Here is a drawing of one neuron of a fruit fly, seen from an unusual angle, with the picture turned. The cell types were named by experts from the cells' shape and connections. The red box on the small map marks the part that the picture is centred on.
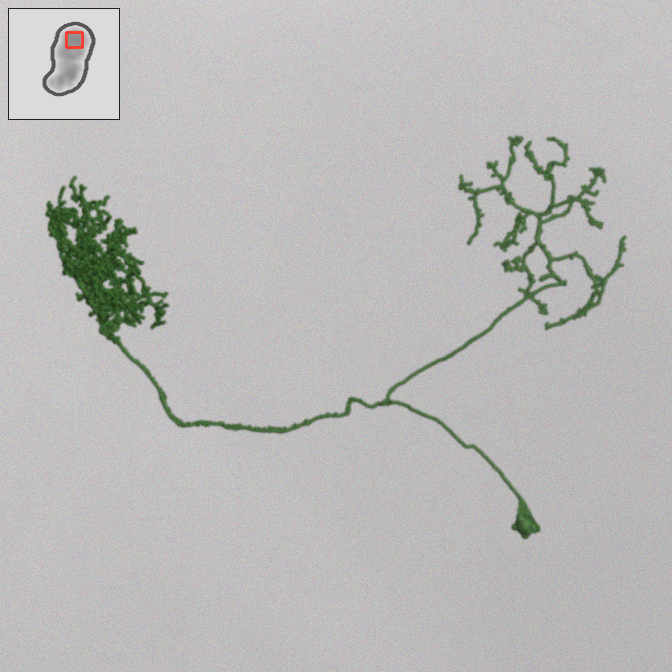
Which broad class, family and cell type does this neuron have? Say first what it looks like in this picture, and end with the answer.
Its cell body lies at the lower right of the picture. The picture shows dozens of branch ends. Its broad class is visual projection neuron. Its family is hemilineage VPNv1. It is of cell type LC17.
